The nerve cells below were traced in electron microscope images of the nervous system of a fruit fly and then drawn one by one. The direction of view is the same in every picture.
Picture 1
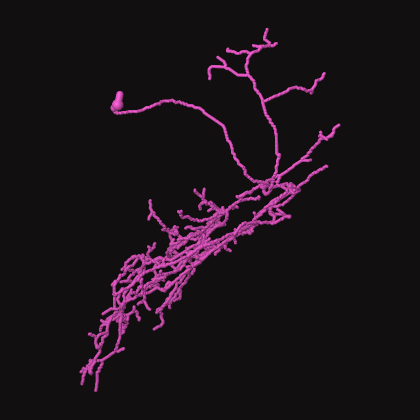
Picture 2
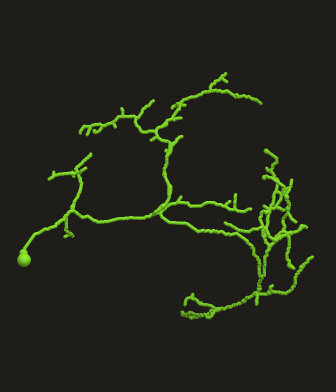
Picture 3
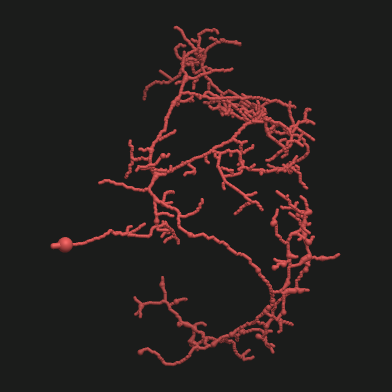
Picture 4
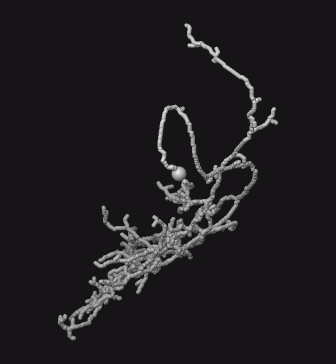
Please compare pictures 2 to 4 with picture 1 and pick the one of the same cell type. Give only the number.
4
